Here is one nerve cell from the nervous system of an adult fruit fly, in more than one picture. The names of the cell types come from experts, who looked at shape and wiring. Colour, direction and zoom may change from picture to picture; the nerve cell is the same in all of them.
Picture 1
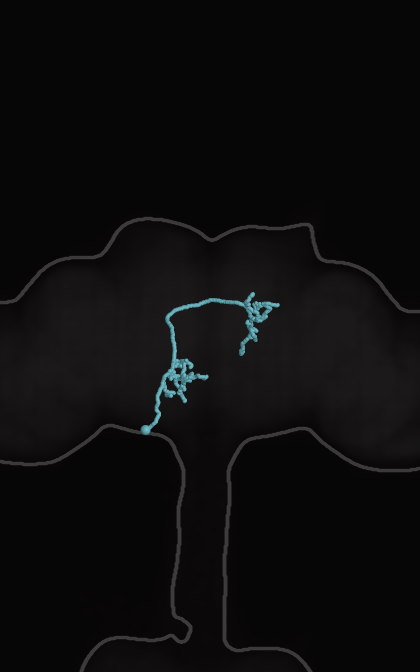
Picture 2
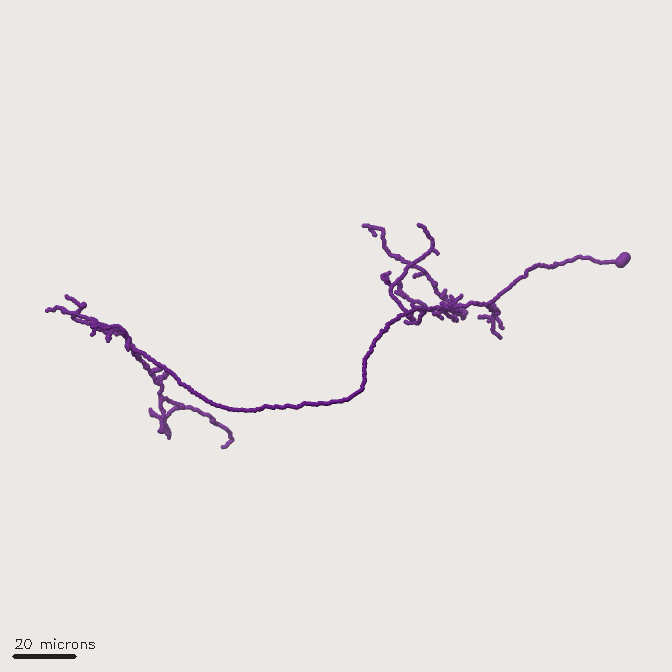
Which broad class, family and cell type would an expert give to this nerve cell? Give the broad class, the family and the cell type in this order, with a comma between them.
central-brain intrinsic neuron, hemilineage DM5_central, IB084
